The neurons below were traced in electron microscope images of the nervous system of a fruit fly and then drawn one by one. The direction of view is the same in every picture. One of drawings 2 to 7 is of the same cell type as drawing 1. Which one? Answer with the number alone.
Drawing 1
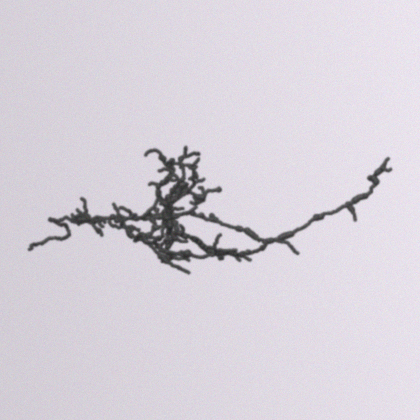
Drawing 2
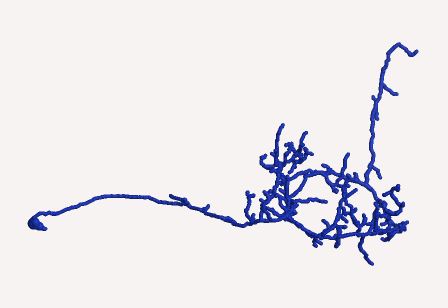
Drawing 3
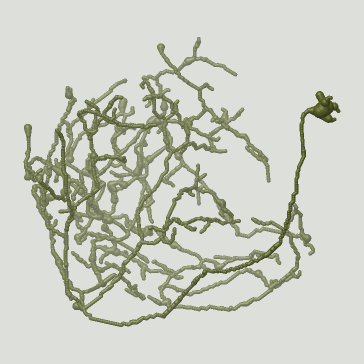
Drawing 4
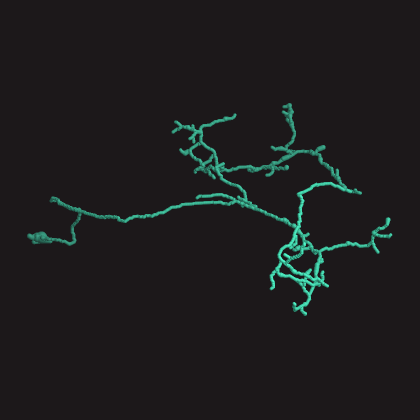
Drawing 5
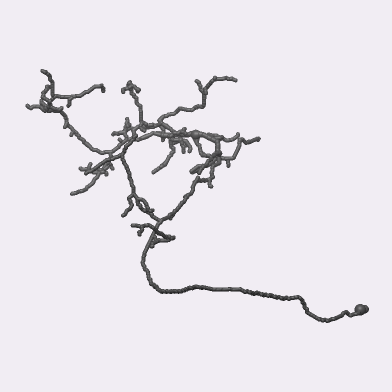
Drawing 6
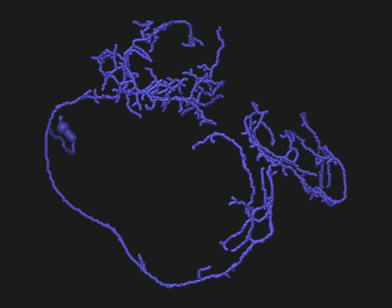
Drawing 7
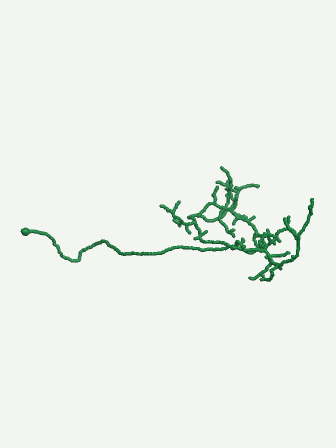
2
